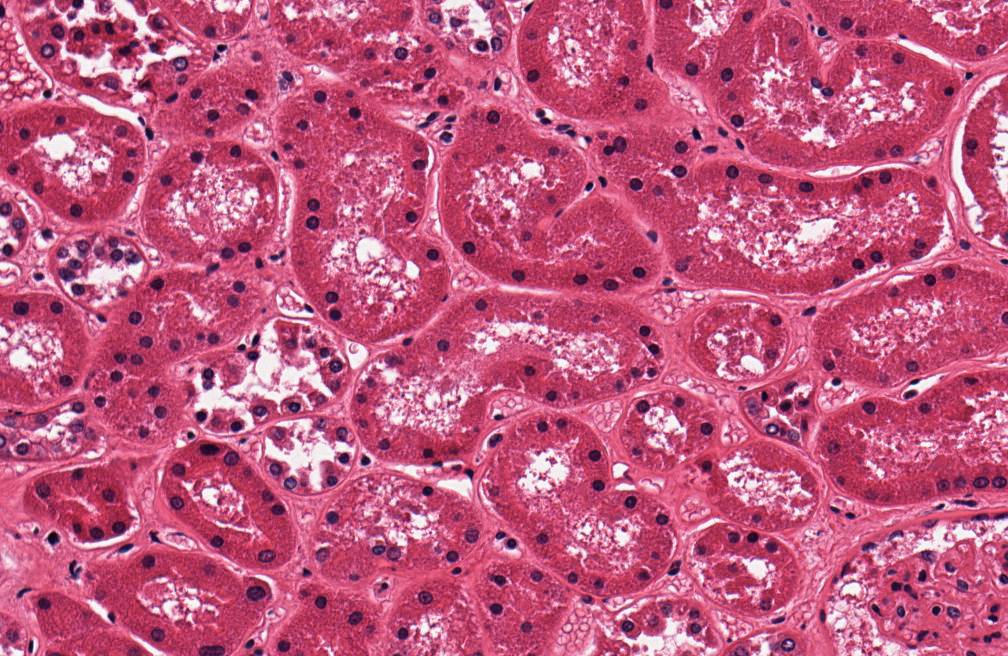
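Renal cortex: closely packed tubules fill the field in round, oval and elongated profiles, with little tissue between. Each is lined by a single layer of cuboidal to low columnar epithelial cells, mostly with abundant, deeply eosinophilic, finely granular cytoplasm and small, round, dark, well-spaced nuclei.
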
